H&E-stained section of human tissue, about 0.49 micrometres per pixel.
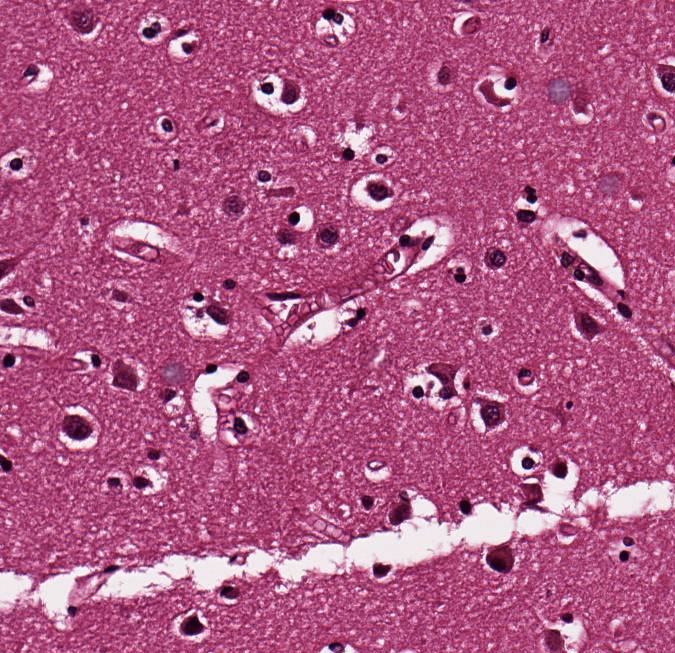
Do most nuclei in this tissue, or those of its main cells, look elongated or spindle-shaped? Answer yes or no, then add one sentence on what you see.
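No. Most nuclei are small, round and darkly stained.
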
